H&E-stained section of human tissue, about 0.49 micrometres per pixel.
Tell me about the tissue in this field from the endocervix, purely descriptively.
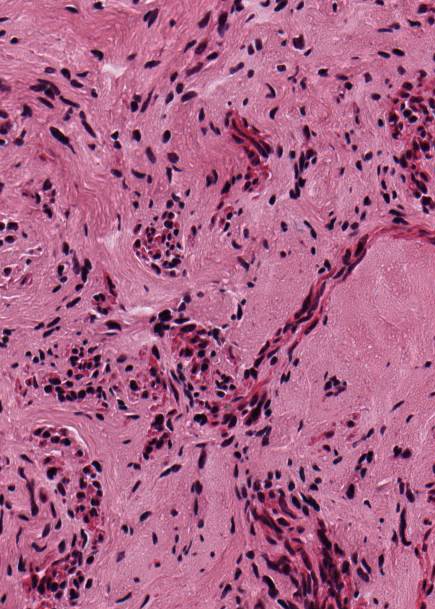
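Pink collagen-rich stroma takes up the whole field, with cells scattered through it. The collagen fibres are wavy and run in swirling, varied directions. The stromal cells have dark nuclei, spindle-shaped to oval, with scant cytoplasm. You'll notice the right side is less cellular than the left.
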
